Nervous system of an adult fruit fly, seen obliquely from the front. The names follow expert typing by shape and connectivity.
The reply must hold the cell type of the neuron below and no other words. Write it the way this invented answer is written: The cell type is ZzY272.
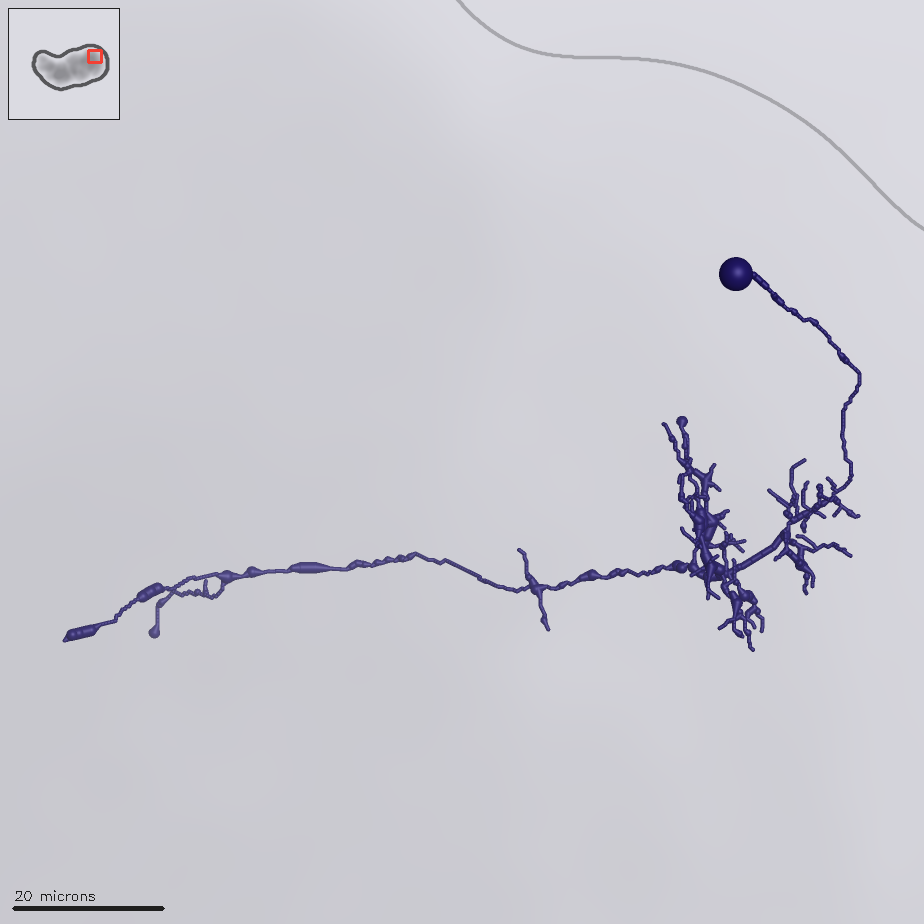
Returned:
The cell type is TmY3.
